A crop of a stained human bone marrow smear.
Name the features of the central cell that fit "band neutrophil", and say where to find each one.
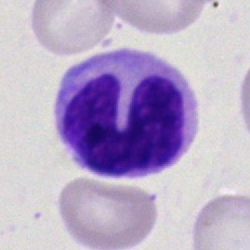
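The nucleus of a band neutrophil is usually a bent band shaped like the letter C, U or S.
Here the nucleus is U-shaped, with a deep narrow cleft entering from the top, which agrees with that form.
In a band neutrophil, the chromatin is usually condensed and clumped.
The chromatin in this cell is dark purple and coarsely clumped, which also goes with the name. The cell outline is round and smooth, and the pale lilac cytoplasm forms a rim around the nucleus that is widest at the top. None of the features shown goes against the name band neutrophil.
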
